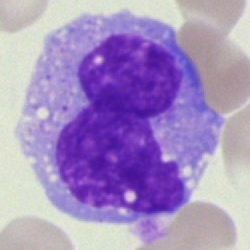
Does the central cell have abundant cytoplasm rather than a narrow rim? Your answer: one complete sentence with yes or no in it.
Yes, the cell's cytoplasm around the nucleus is ample.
